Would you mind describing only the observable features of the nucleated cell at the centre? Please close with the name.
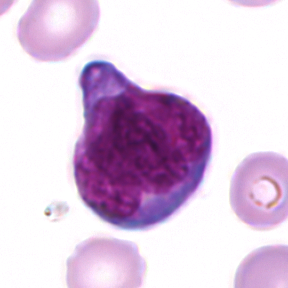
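One rounded bulge of cytoplasm projecting from the upper left; outline otherwise broadly rounded. Nucleus occupies most of the cell. Cytoplasm scanty, blue-staining. Name: atypical promyelocyte.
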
